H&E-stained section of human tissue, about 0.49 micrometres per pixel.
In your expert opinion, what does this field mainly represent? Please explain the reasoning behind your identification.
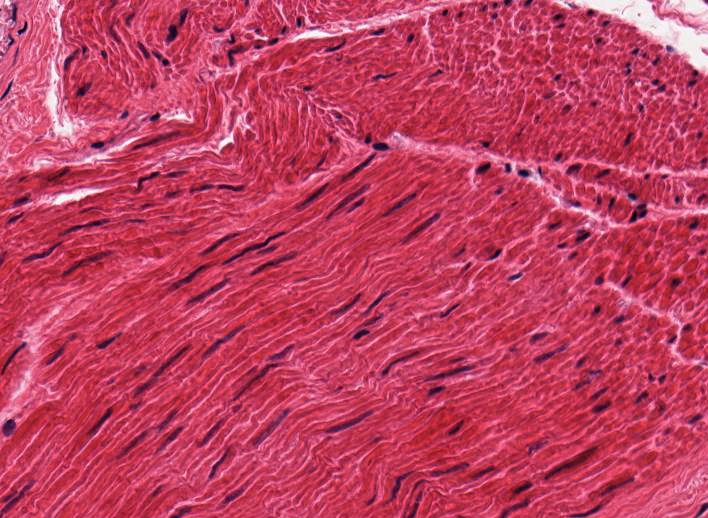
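Mostly smooth muscle: lower and central parts cut lengthwise, fibres rising diagonally from lower left to upper right. Along the upper right edge, a separate bundle is cut across, with rounded profiles and scattered round nuclei.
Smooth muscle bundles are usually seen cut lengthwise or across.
Cytoplasm is deeply eosinophilic, without cross-striations, and thin pale connective tissue strands separate the bundles.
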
